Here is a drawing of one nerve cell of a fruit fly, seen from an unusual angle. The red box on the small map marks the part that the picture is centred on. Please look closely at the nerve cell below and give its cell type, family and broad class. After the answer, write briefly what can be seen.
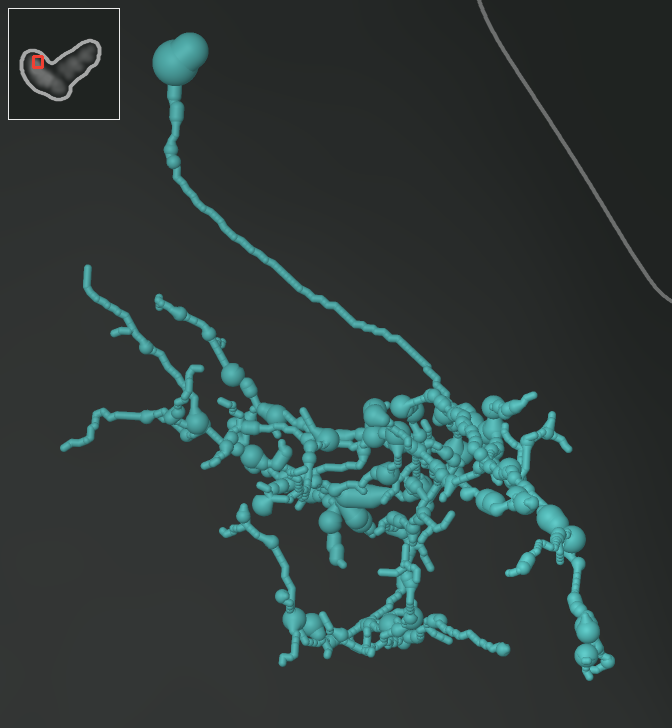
It is of cell type LHPV4c1_b. The family is hemilineage SLPp&v1_posterior. This is a central-brain intrinsic neuron. The cell body is at the upper left of the picture. Dozens of branch ends can be seen.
